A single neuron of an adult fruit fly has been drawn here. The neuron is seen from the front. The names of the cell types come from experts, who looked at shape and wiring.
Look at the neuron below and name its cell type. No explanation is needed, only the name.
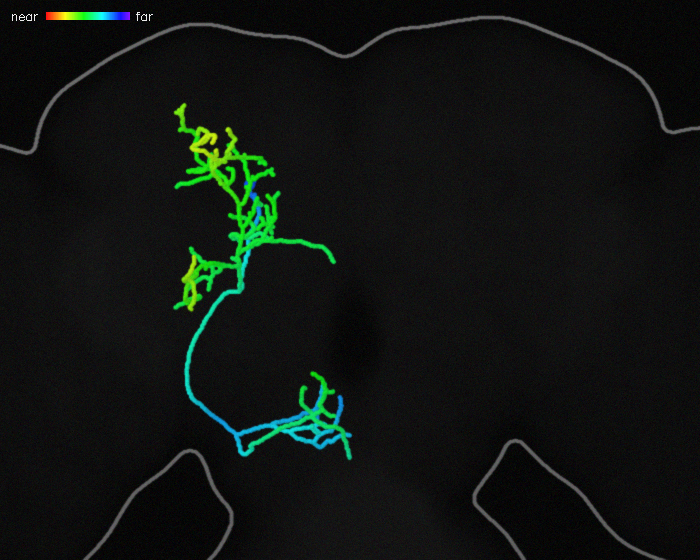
SCL001m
